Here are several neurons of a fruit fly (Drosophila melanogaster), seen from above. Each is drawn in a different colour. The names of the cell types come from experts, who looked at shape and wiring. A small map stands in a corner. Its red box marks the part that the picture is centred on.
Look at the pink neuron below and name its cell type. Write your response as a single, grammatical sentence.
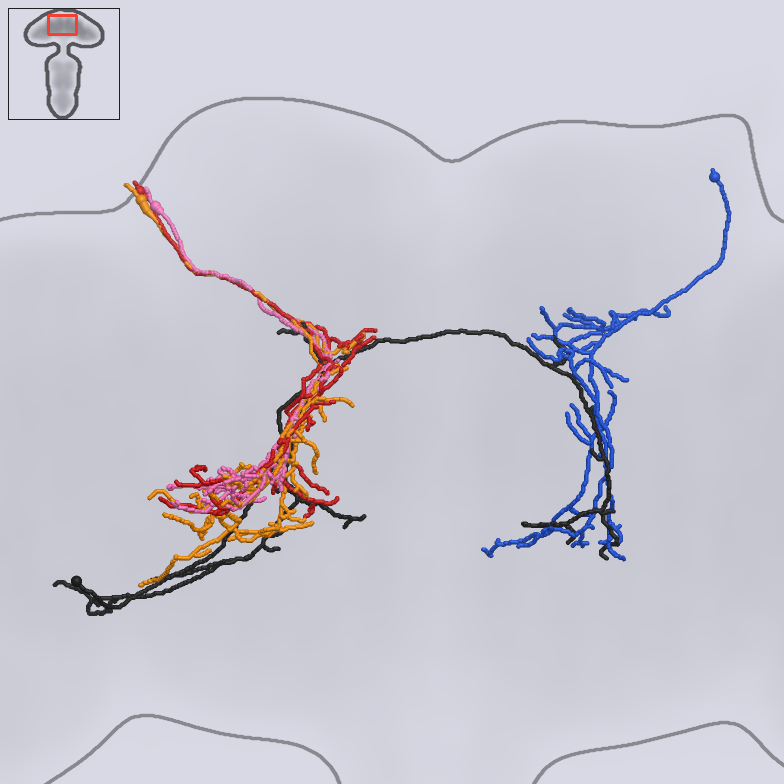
It is as SMP167 that this neuron is typed.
